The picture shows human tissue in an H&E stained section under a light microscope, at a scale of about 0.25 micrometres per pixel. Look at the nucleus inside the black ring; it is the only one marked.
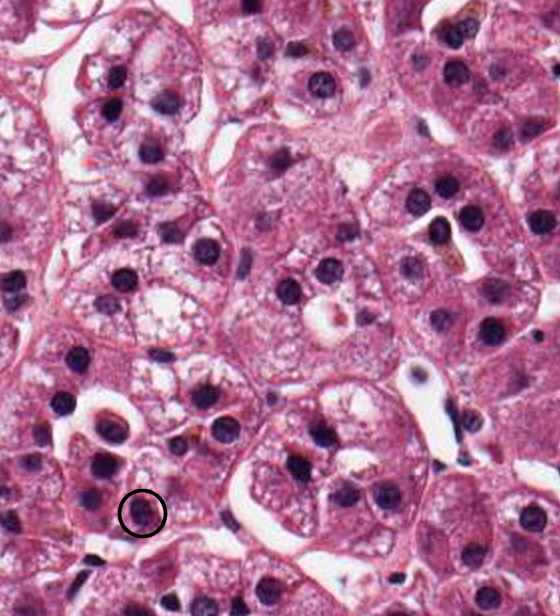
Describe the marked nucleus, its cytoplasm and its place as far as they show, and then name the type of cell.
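The nucleus is dark, densely stained and roughly round. The cell lies packed among similar cells in a cluster, with a narrow pale space just below it. This is an adrenal cortical cell.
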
